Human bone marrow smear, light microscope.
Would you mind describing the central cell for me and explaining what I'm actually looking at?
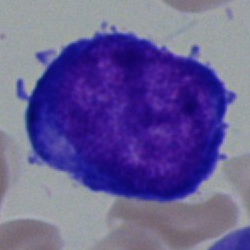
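Broadly oval and slightly irregular in outline, the cell has small short projections sticking out from several places around its margin. Its nucleus fills most of the cell, leaving scant cytoplasm stained a deep blue. The cell is a proerythroblast.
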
